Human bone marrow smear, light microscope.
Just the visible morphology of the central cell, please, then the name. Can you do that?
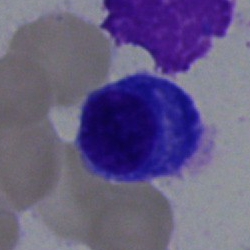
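Round in outline, the cell has cytoplasm that stains a deep blue. A paler streak lies in the cytoplasm just to the right of the nucleus. A small pale pinkish-purple bleb projects from its right edge. The cell is a plasma cell.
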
